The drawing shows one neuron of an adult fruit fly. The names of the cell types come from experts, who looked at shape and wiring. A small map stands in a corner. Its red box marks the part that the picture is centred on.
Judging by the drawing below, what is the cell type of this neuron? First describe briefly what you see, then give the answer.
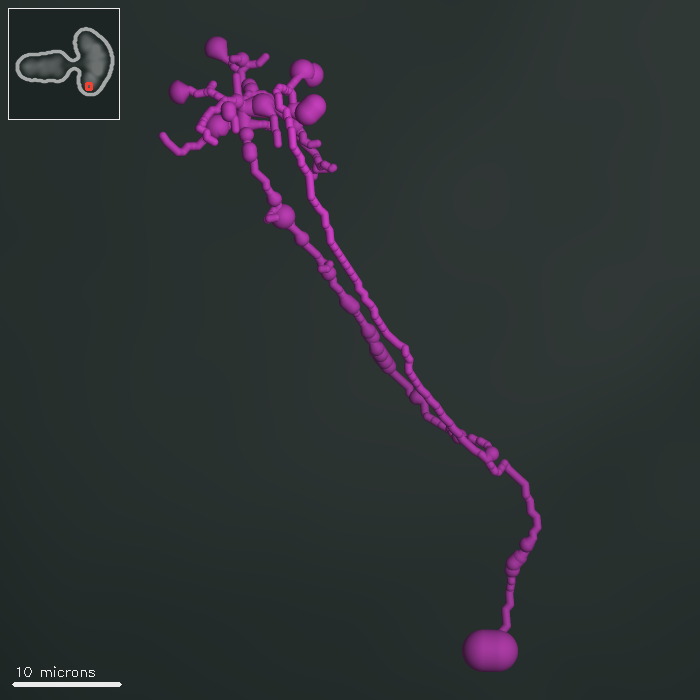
It lies in the brain. By the scale bar it is about 55 microns tall in this view. It is an optic-lobe intrinsic neuron. The cell type is Cm2.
